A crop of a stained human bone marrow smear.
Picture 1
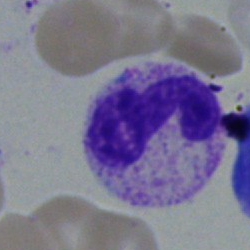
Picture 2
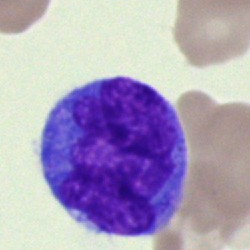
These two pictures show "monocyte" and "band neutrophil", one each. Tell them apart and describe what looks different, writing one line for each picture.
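Picture 1: band neutrophil. The cytoplasm is abundant and pale, filling the lower part of the cell beneath the curve of the nucleus.
Picture 2: monocyte. The nucleus fills most of the cell.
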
